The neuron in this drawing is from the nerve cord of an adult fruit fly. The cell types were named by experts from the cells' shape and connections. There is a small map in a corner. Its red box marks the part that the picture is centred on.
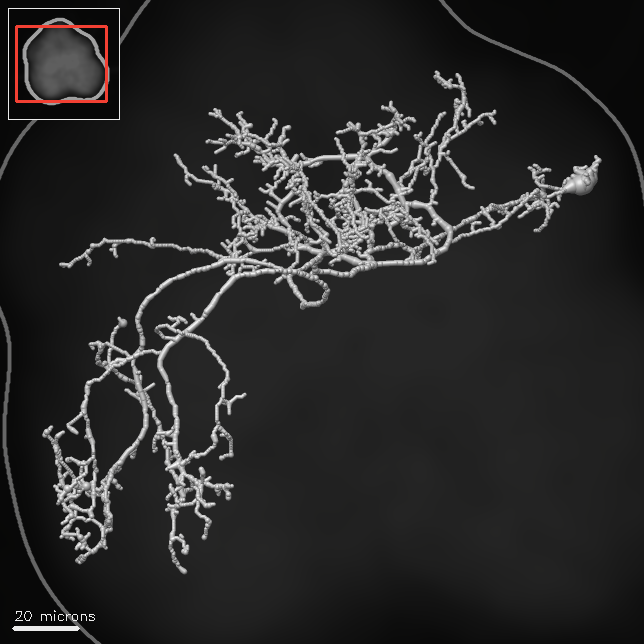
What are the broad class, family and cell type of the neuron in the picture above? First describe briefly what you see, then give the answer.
From left to right in the picture it spans about 180 microns. The picture shows more than a hundred branch ends. Its broad class is nerve-cord intrinsic neuron. Its family is hemilineage 18B. It is of cell type IN18B008.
